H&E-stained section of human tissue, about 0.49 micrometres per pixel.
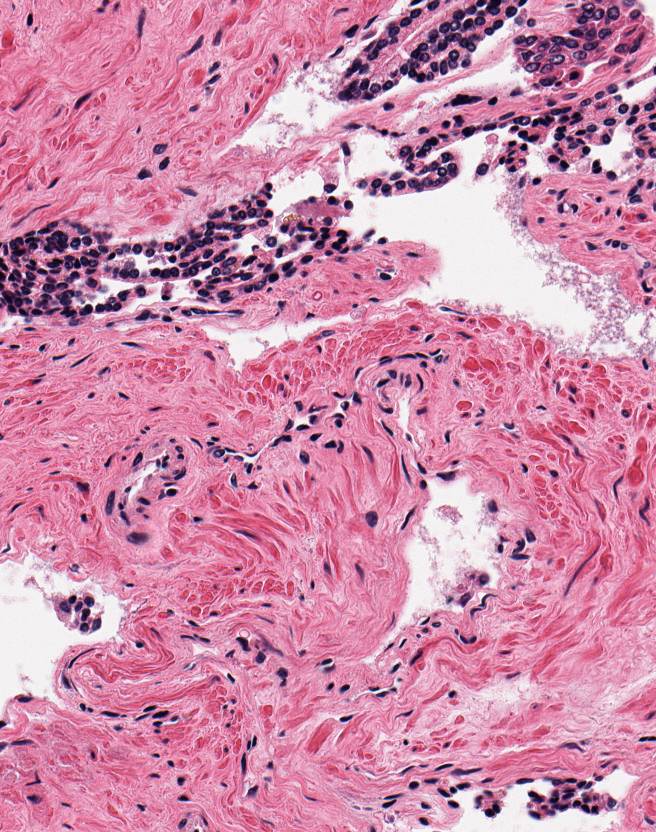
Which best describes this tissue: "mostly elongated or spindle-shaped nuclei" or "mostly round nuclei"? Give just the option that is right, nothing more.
Mostly elongated or spindle-shaped nuclei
